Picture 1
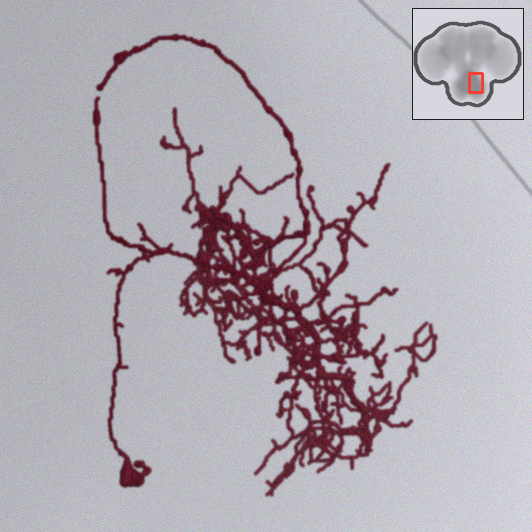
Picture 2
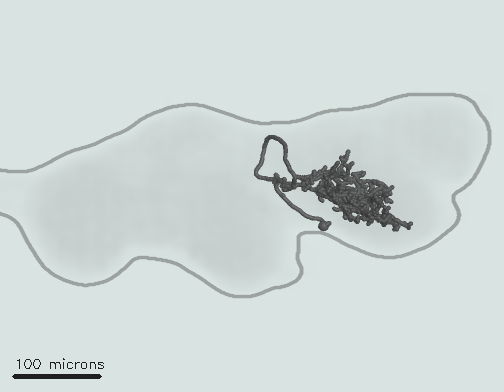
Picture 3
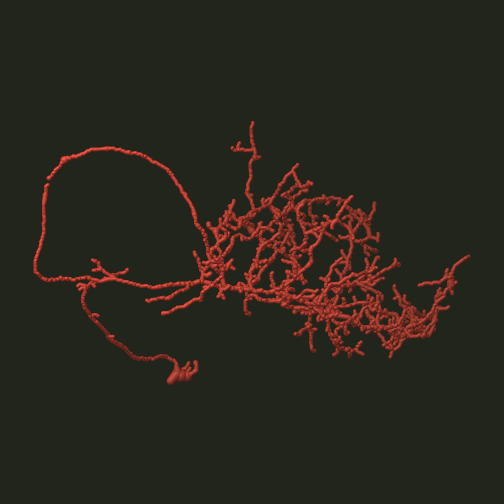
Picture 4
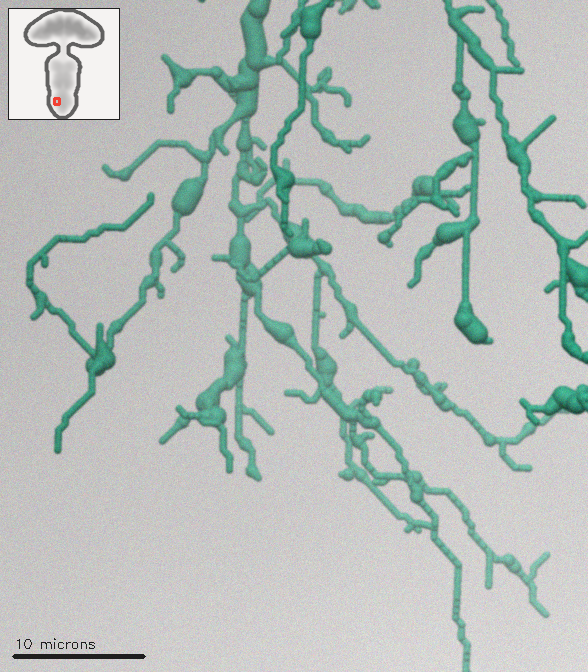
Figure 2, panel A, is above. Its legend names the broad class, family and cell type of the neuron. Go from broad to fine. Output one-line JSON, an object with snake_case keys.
{"broad_class": "nerve-cord intrinsic neuron", "family": "hemilineage 02A", "cell_type": "IN02A012"}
